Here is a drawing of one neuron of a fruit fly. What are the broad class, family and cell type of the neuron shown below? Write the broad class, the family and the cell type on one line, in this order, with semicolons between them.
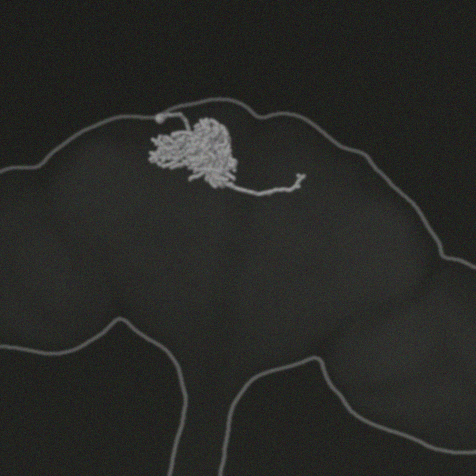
central-brain intrinsic neuron; hemilineage ALl1_dorsal; lLN2X02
